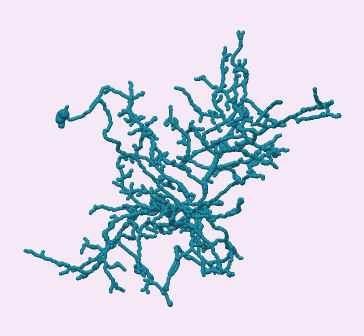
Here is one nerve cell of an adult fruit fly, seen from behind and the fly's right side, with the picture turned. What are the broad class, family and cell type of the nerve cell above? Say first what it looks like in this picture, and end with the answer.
Dozens of branch ends can be seen. As drawn here it is about as wide as it is tall. It is a nerve-cord intrinsic neuron. The family is hemilineage 00A. It is of cell type IN00A030.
